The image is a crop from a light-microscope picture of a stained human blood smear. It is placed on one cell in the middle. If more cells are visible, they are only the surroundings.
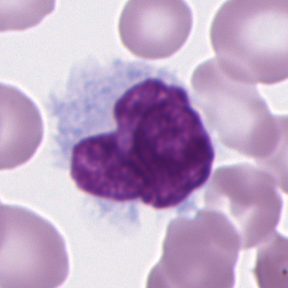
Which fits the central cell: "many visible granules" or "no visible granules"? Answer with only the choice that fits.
No visible granules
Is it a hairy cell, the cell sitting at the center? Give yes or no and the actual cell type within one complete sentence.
Yes, the cell at the very centre of the crop is a hairy cell.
